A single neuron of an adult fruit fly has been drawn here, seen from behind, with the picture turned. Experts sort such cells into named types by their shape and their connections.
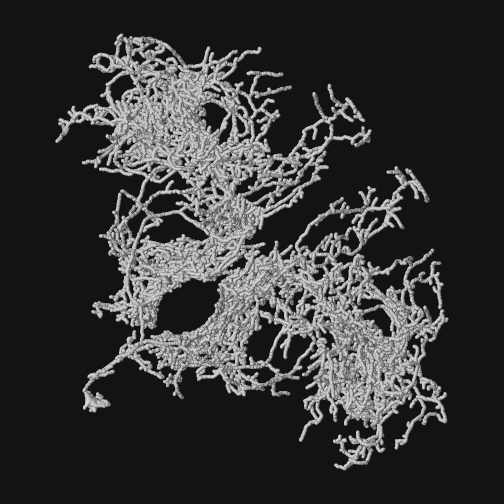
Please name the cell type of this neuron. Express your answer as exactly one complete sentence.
Typed by cell type, the neuron is OA-VUMa8.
